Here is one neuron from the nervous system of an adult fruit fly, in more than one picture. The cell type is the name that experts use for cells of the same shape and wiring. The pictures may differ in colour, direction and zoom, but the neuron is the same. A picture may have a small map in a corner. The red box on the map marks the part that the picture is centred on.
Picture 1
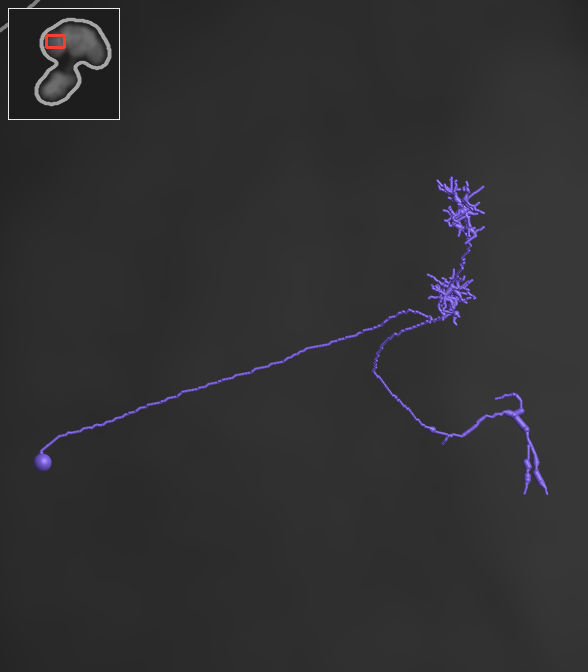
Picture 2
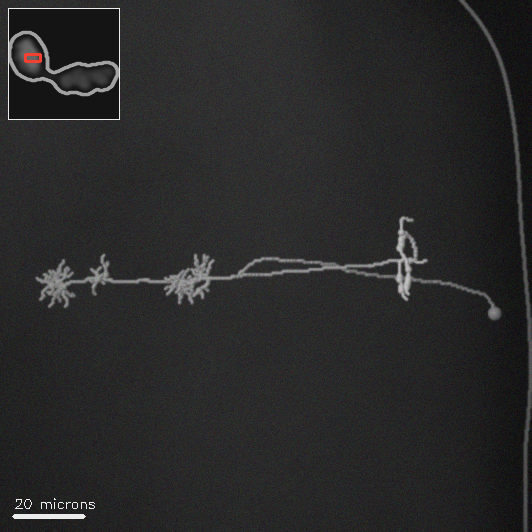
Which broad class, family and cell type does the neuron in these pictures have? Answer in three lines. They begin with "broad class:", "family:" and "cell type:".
broad class: optic-lobe intrinsic neuron
family: T
cell type: T2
